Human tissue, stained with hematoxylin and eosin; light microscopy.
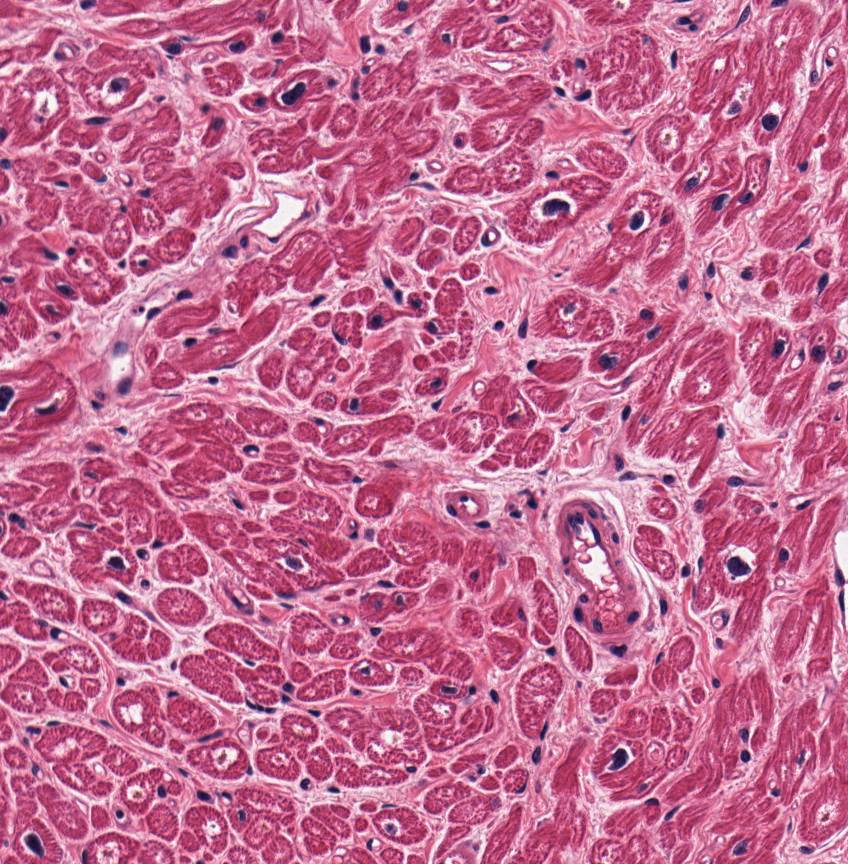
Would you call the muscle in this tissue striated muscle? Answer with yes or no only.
Yes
